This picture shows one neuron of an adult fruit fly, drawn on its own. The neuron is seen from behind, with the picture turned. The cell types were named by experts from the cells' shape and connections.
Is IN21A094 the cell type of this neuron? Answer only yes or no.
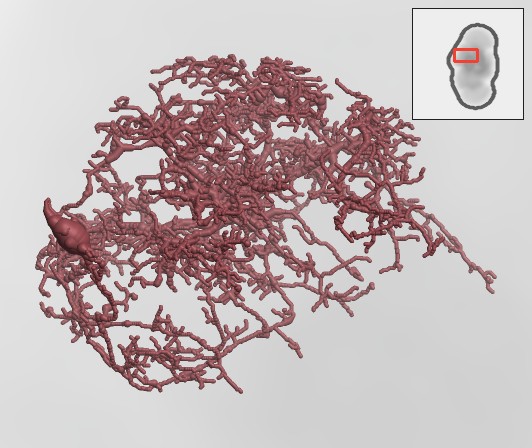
no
